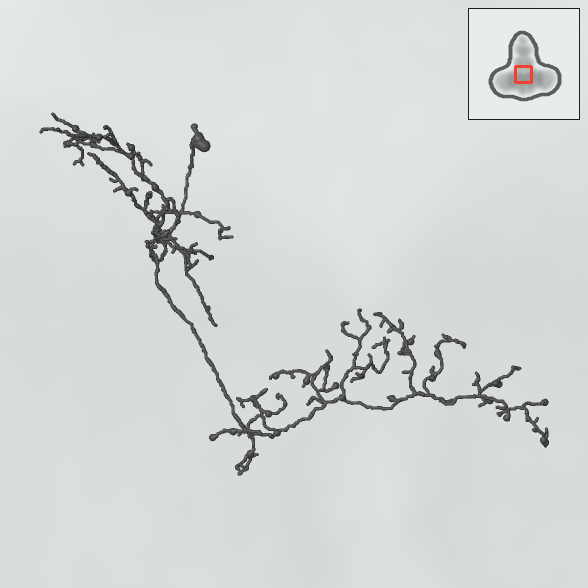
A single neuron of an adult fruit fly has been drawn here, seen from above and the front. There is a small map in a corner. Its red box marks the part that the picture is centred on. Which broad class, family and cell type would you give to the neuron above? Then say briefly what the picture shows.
Its broad class is central-brain intrinsic neuron. The family is hemilineage SIPp1. It is of cell type FB7M. The picture shows dozens of branch ends. In this view it is wider than it is tall.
